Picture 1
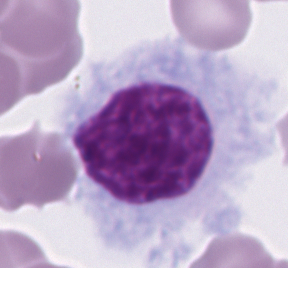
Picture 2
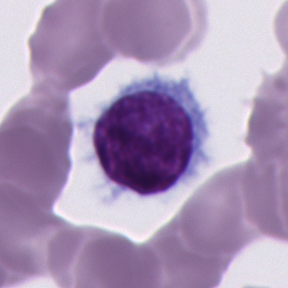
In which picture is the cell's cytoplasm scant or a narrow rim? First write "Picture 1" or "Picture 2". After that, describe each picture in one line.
Picture 2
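What picture 1 shows: The cytoplasm is abundant, forming a wide rim around the nucleus.
What picture 2 shows: The cytoplasm forms only a narrow rim around the nucleus.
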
